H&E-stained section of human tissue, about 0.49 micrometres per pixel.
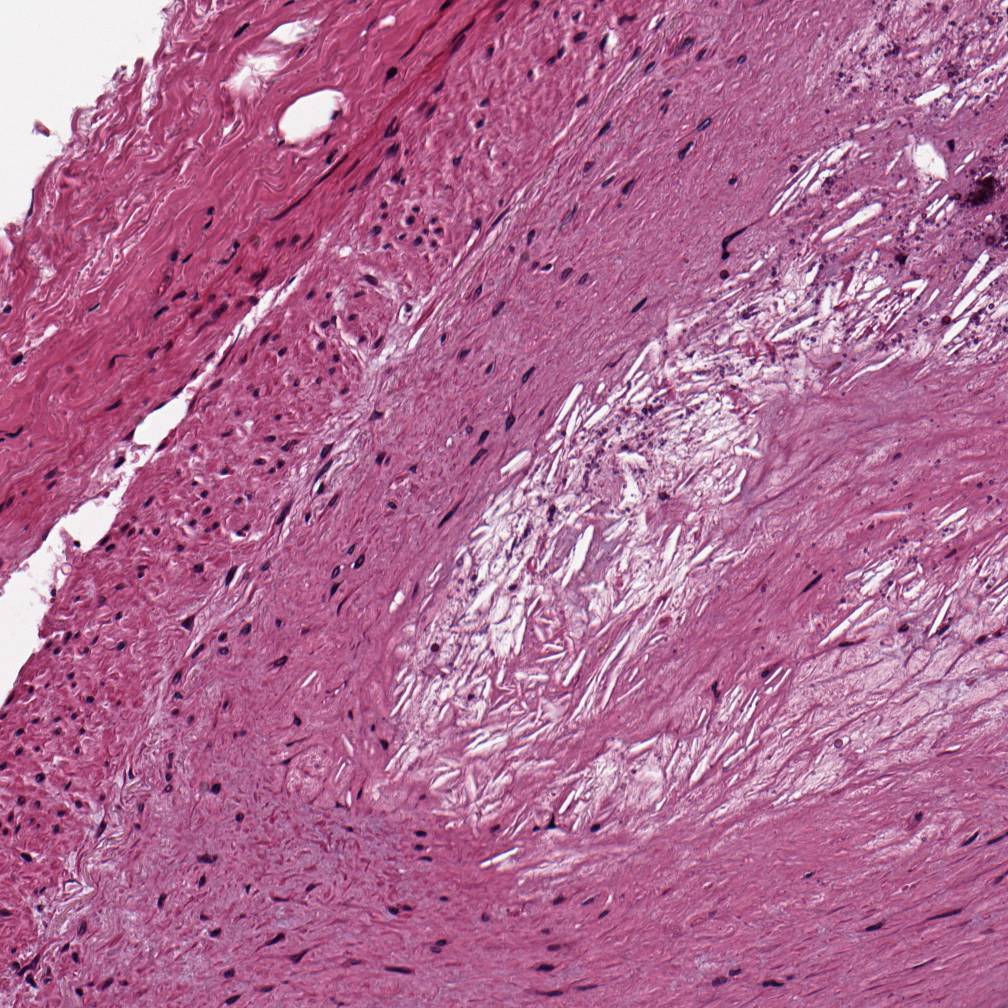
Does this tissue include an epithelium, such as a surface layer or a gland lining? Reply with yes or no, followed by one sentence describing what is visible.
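No. No epithelium is present anywhere in the field.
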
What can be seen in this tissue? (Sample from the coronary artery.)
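Numerous empty needle-shaped clefts cluster centrally and to the right. Fine dark purple granules lie among them, densest upper right. A band along the left side holds more nuclei than tissue around the clefts. Wavy pink collagen bundles form the upper left corner.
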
